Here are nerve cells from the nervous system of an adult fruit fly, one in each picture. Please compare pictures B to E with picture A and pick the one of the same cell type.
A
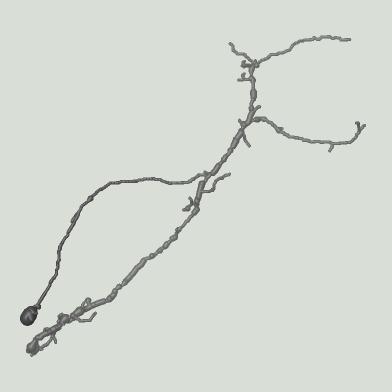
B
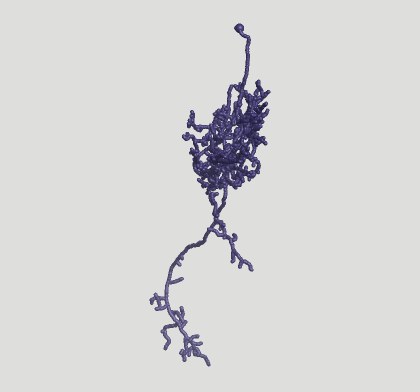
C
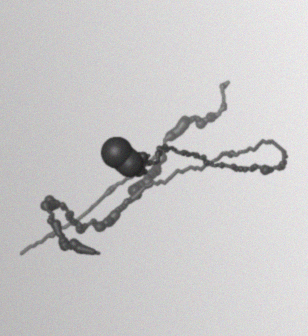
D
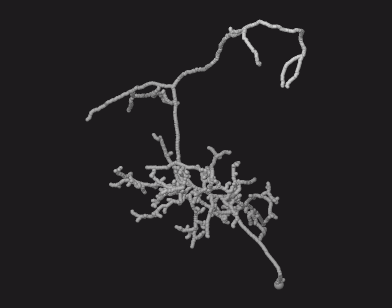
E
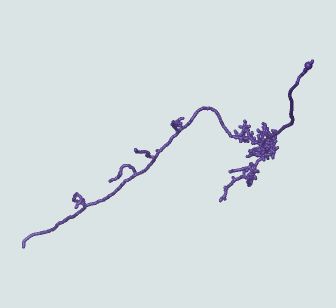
Picture C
